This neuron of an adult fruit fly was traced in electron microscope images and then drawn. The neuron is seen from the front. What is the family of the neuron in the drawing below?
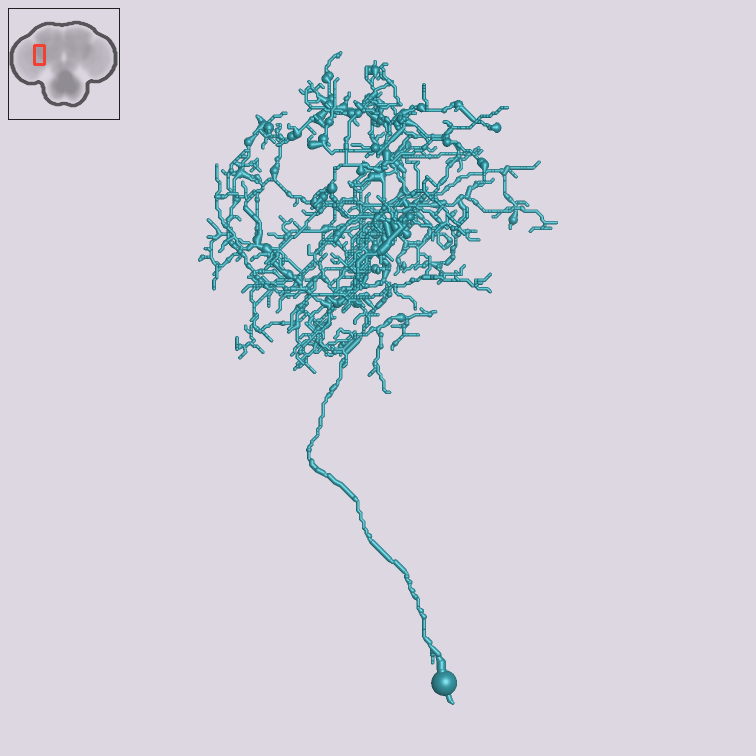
hemilineage VLPl&p1_lateral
